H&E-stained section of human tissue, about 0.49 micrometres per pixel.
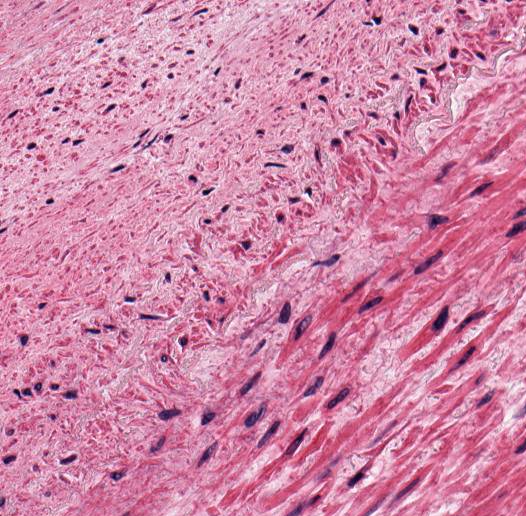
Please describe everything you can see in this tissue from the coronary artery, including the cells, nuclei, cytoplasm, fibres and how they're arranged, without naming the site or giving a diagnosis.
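A diagonal boundary, lower left to upper right, divides paler, loosely textured upper-left tissue from denser, redder lower-right tissue. Lower-right smooth muscle cells, with pink cytoplasm, form parallel bundles along it. Their nuclei are elongated with blunt, rounded ends, and larger than those scattered upper left.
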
